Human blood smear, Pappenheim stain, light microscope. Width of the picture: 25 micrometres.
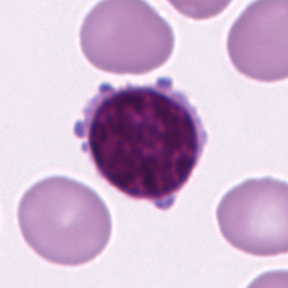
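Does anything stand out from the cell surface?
Yes: small pale bluish blebs, at several places around the cell.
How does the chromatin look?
Dark purple and coarsely clumped, with paler streaks between the clumps.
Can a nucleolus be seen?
No.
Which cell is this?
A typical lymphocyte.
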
